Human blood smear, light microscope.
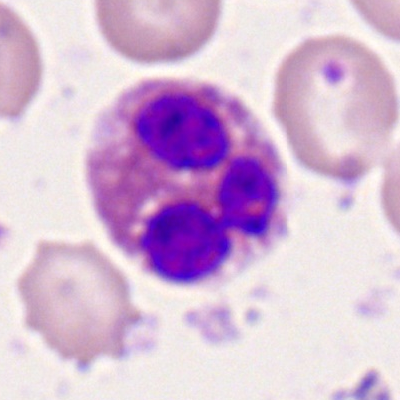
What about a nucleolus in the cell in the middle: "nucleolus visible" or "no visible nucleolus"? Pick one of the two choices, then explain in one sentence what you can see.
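No visible nucleolus. No nucleoli are visible in the nuclear lobes.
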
